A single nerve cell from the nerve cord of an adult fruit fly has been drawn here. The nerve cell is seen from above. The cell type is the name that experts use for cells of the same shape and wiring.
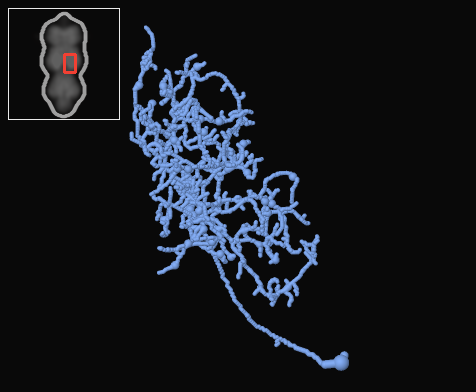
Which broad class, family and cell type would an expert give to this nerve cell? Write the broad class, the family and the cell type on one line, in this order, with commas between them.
nerve-cord intrinsic neuron, hemilineage 01B, IN01B065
